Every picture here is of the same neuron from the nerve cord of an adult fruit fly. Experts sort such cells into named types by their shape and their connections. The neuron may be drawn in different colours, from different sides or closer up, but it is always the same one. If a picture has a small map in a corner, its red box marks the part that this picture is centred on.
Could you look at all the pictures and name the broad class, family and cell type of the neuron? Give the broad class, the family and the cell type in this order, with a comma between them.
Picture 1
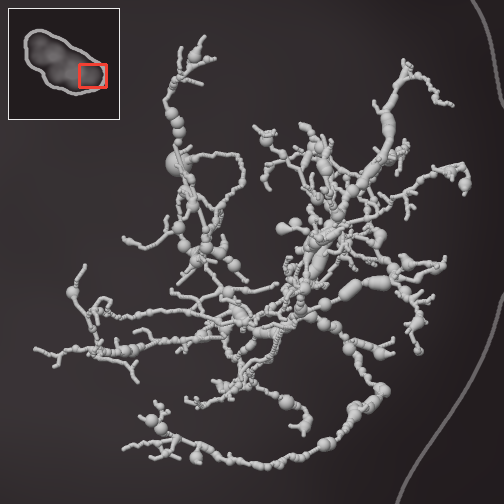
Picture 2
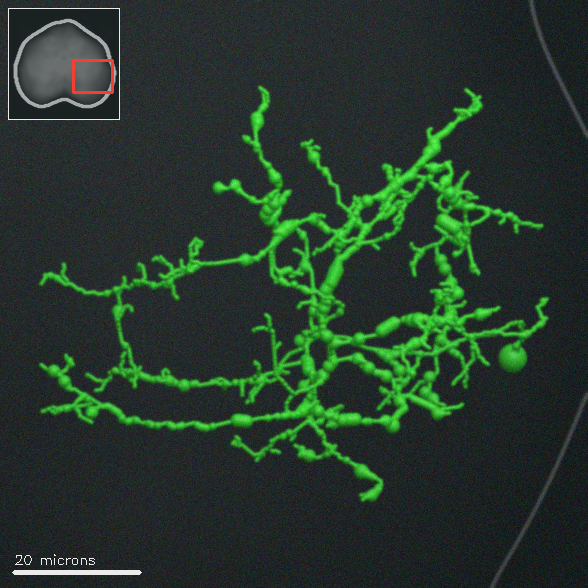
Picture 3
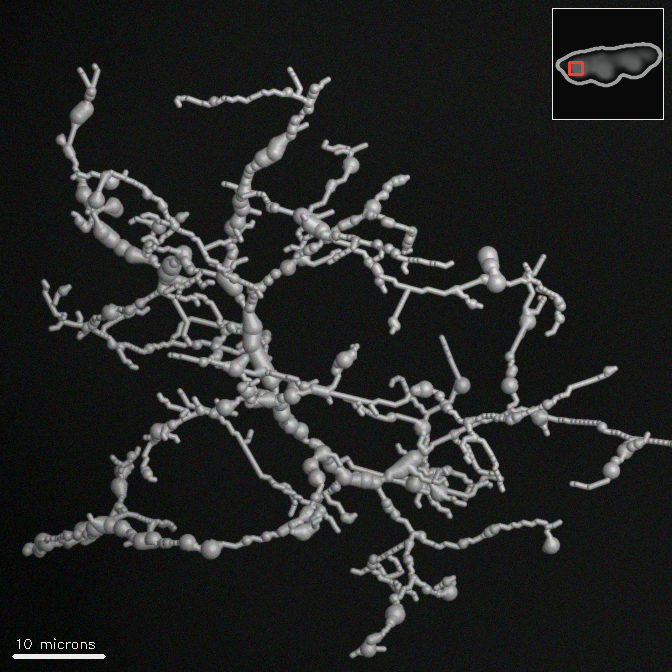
nerve-cord intrinsic neuron, hemilineage 20A.22A, IN20A.22A038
